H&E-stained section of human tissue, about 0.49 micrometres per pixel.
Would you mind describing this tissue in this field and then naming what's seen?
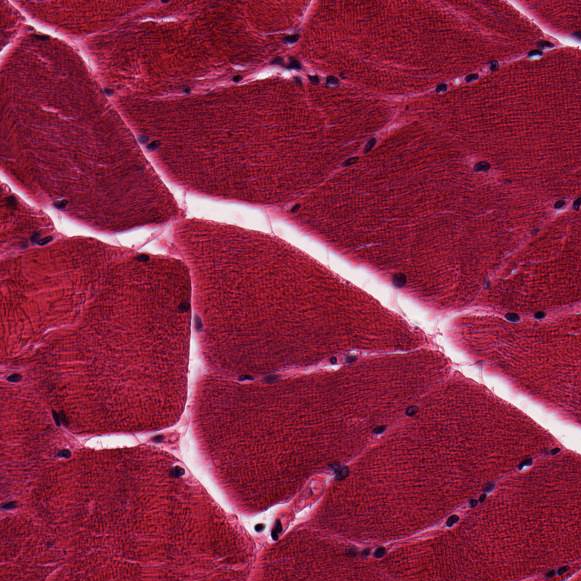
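First, nuclear position: the nuclei sit at the edges of the fibres, not in their centres. Second, nuclear form: they are small, dark purple, and oval to flattened. Third, cytoplasm: deep red, with a fine stippled texture of myofibrils. Fourth, outline and size: the fibres are angular and broadly similar in size across the field. This is skeletal muscle.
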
